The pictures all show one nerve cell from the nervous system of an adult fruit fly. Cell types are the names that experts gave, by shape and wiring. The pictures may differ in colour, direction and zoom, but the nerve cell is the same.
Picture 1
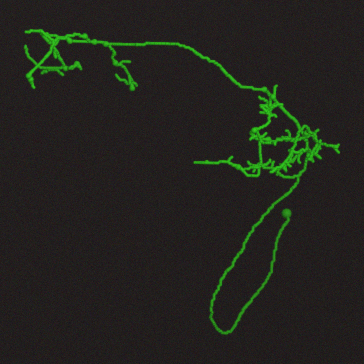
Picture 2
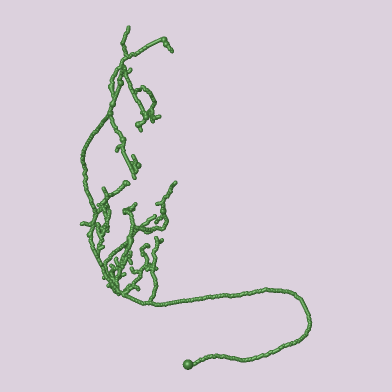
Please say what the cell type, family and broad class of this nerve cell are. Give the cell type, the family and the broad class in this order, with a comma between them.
CB1909, hemilineage VPNl&d1_dorsal, central-brain intrinsic neuron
